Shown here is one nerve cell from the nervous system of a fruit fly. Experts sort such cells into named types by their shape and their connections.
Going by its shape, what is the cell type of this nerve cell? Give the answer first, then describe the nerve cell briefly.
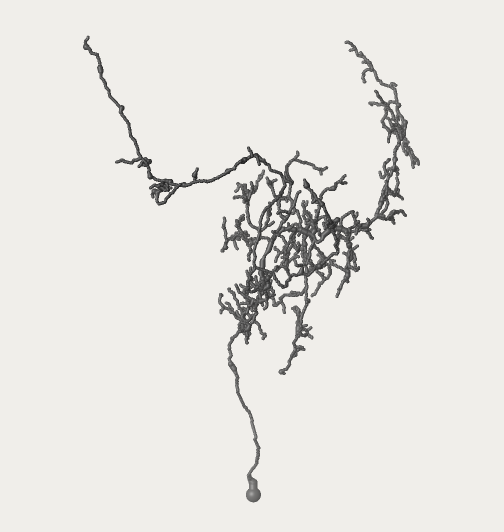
The cell type is INXXX387. This is a nerve-cord intrinsic neuron. Its cell body lies at the bottom of the picture. The picture shows dozens of branch ends.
